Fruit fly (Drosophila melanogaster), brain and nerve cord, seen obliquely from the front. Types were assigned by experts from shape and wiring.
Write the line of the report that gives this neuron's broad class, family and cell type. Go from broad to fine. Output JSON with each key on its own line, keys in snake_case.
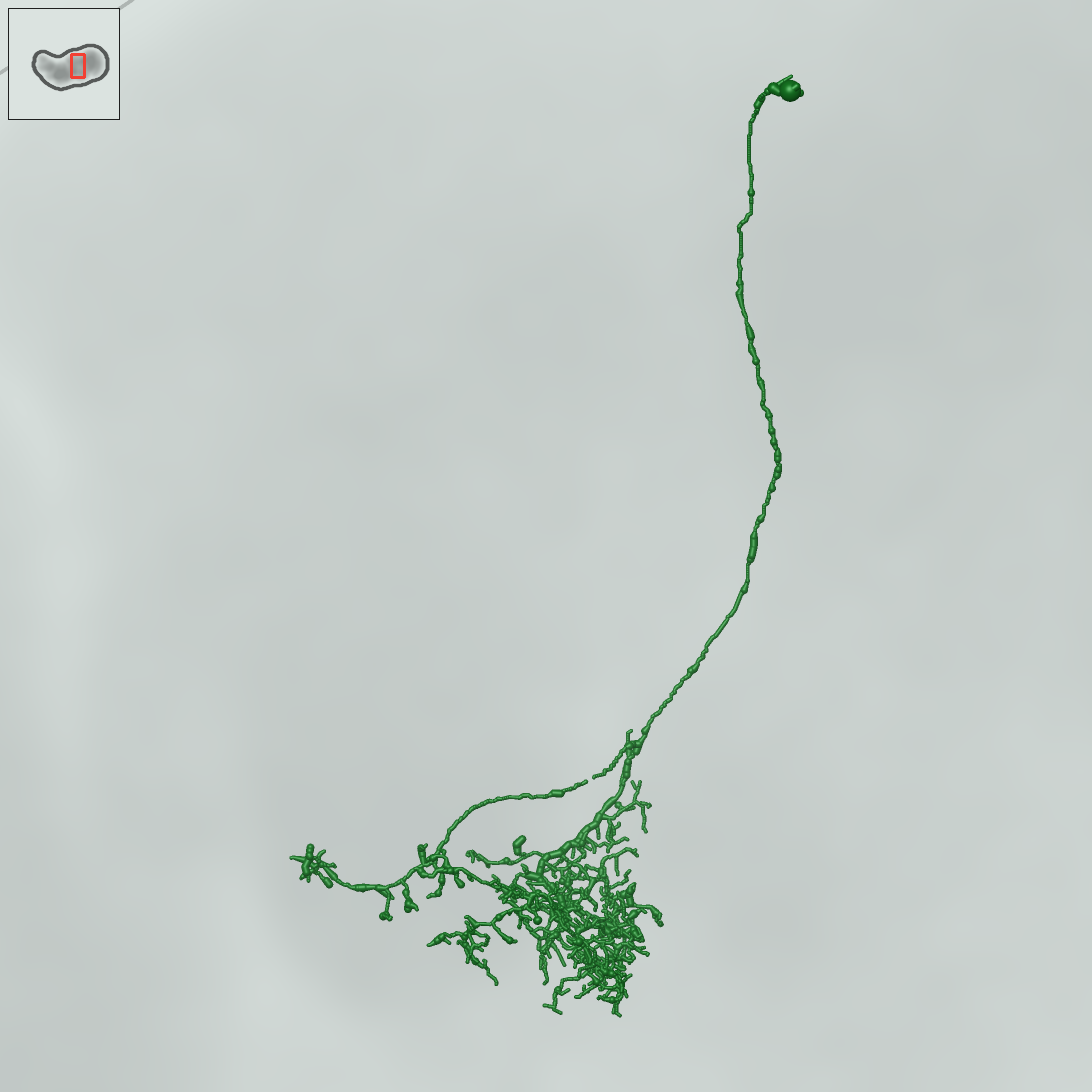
{
 "broad_class": "central-brain intrinsic neuron",
 "family": "hemilineage DM1_antero_ventral",
 "cell_type": "SAD077"
}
